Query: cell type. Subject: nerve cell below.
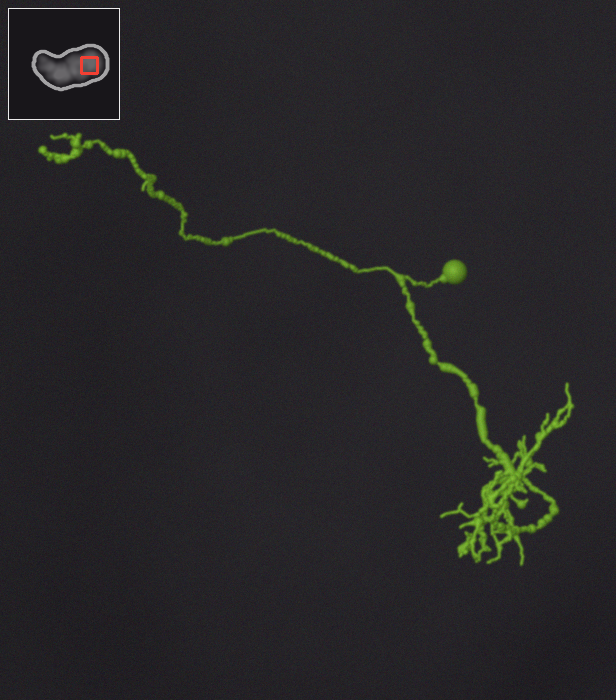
LLPC2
